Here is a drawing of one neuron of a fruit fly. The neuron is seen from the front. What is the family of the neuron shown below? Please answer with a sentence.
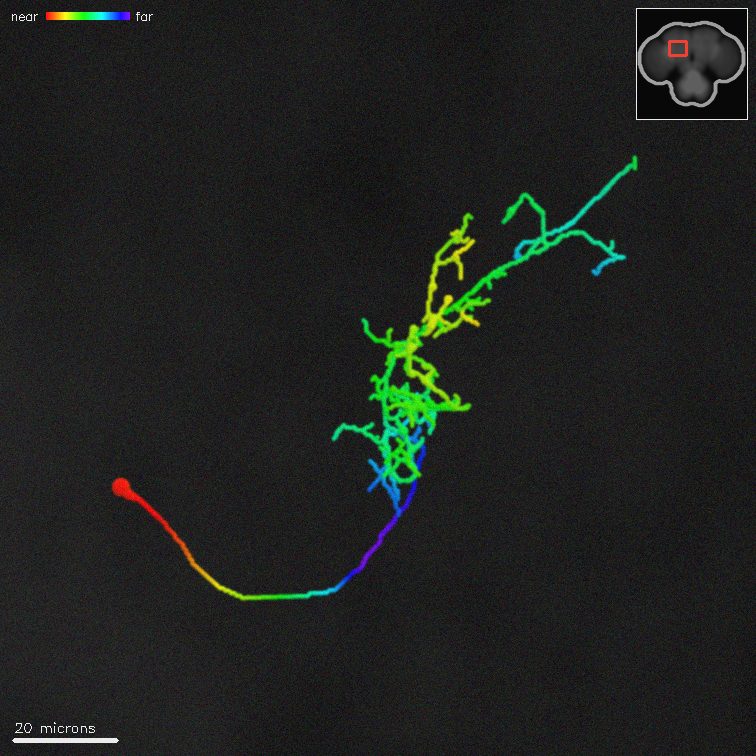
The family is hemilineage LALa1_anterior.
